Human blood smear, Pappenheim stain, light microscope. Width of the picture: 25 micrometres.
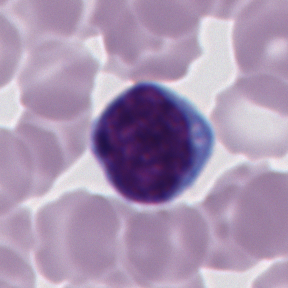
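Typical lymphocyte from a stained peripheral blood smear. The outline is roughly round, and the nucleus fills most of the cell, its chromatin dense, dark purple and clumped. The cytoplasm forms a thin rim that is widest on the right side.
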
